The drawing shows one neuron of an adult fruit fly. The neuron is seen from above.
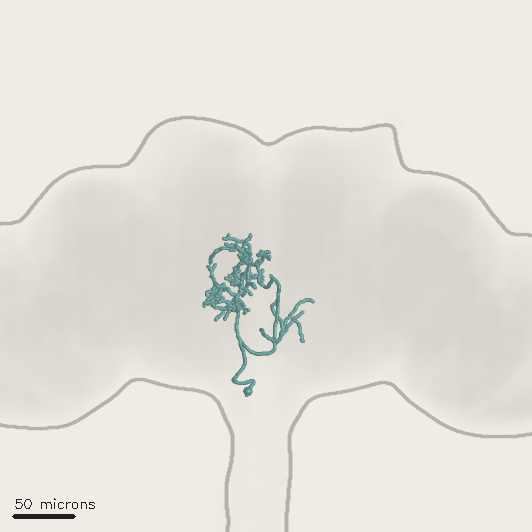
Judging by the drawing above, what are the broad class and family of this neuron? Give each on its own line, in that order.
central-brain intrinsic neuron
hemilineage LB23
